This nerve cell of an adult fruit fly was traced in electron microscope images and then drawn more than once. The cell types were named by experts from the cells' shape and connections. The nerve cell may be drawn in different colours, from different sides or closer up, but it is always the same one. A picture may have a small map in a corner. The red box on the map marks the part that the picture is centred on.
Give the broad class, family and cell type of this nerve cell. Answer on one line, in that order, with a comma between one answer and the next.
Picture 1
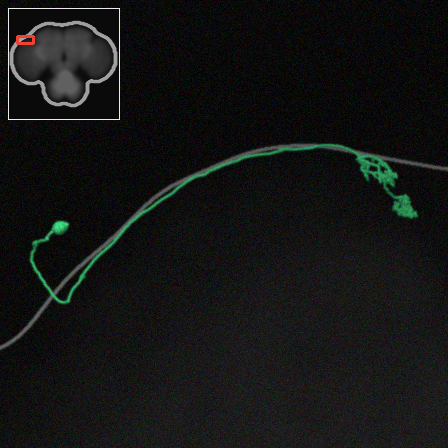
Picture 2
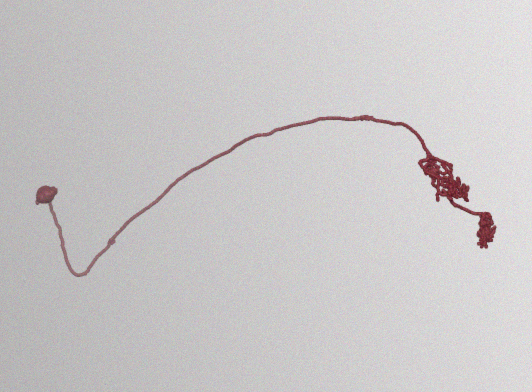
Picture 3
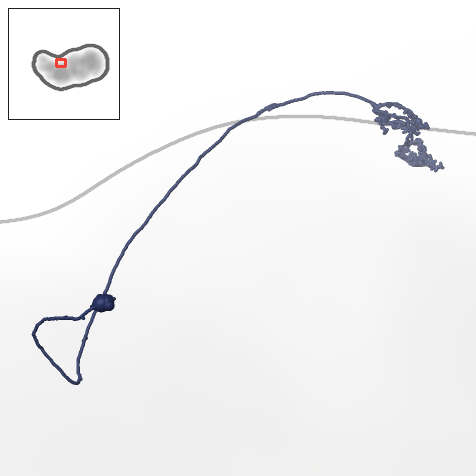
optic-lobe intrinsic neuron, L, L5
